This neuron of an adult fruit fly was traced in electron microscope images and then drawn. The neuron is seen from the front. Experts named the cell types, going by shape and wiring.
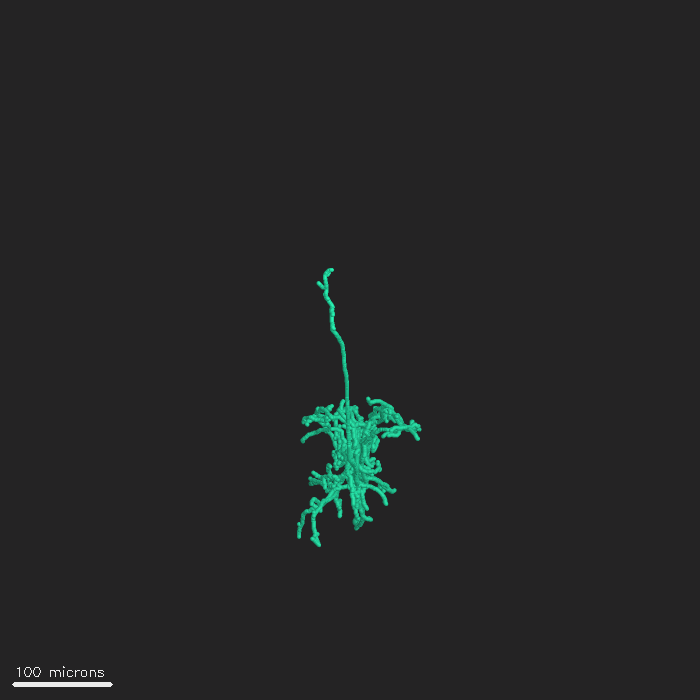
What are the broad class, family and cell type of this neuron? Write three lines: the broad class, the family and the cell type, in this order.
ascending neuron
hemilineage 27X
AN27X019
